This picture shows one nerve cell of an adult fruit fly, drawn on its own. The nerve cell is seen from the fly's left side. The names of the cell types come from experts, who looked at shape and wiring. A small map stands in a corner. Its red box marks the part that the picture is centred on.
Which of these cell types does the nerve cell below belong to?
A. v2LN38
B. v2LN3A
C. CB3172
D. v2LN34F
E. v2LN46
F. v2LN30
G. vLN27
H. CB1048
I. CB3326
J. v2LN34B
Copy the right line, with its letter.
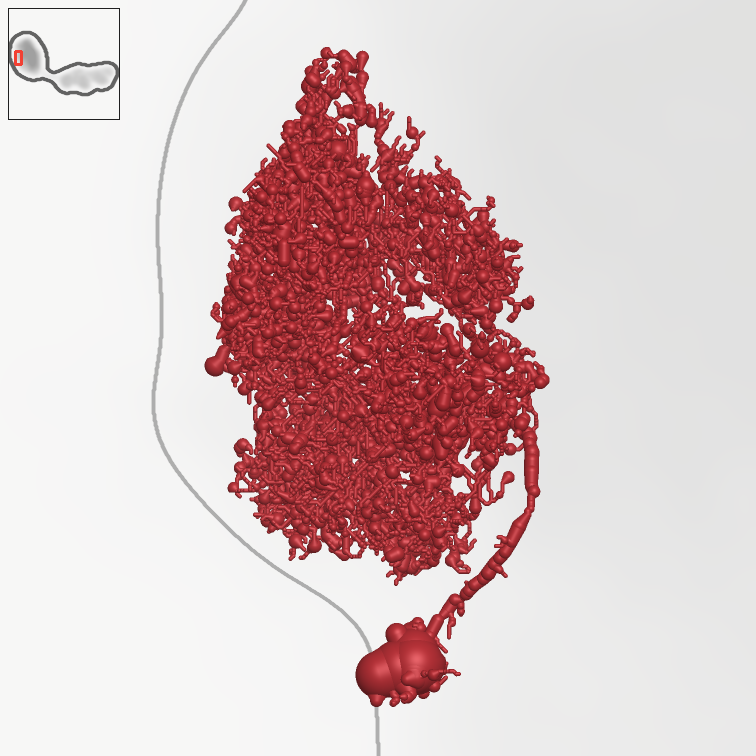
F. v2LN30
